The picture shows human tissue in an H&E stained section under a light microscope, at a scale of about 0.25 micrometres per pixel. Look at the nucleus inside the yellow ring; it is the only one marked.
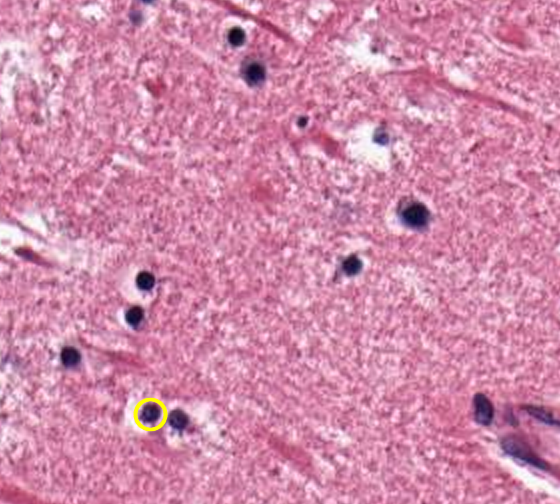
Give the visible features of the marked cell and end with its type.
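It is about as small as the other round dark nuclei scattered through the field. No pink cytoplasm can be made out; the nucleus sits within a clear, pale halo. Type of cell: oligodendrocyte.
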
